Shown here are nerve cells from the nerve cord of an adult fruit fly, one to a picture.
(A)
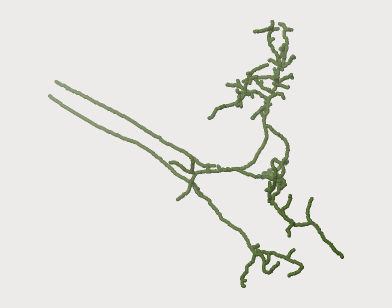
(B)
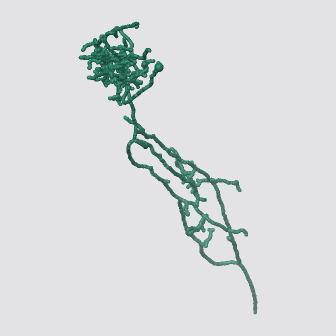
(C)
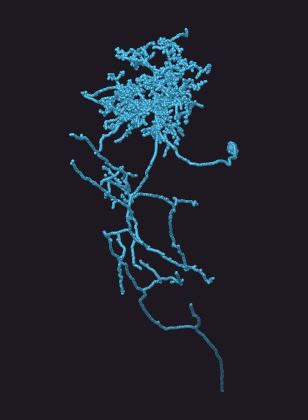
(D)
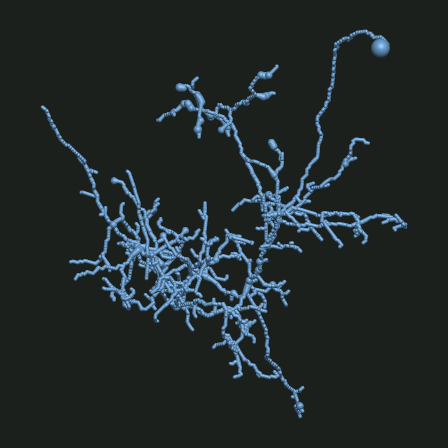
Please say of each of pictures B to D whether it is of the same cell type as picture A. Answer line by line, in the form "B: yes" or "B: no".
B: yes
C: yes
D: no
